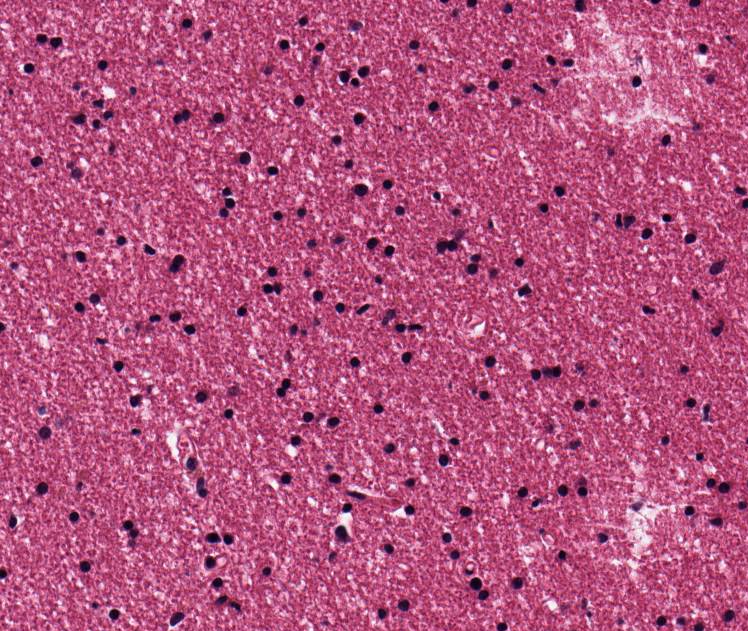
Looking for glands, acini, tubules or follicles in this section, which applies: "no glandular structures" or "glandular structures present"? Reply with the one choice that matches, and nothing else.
No glandular structures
